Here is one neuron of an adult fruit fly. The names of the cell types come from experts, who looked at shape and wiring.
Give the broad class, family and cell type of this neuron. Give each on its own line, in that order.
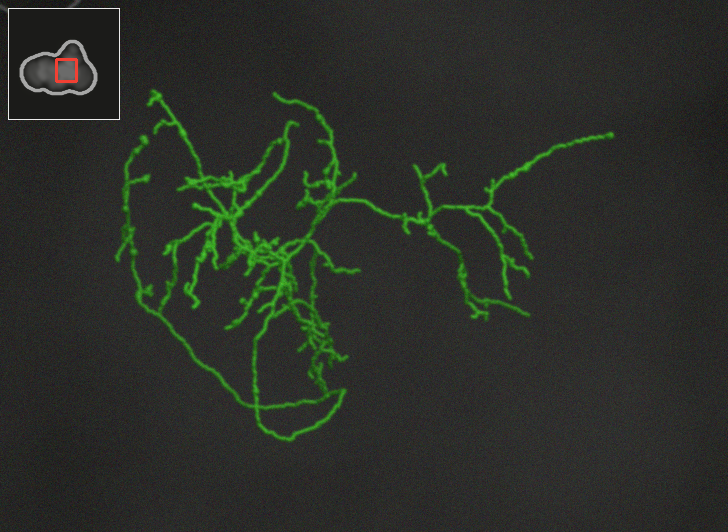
nerve-cord intrinsic neuron
hemilineage 12B
IN12B045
